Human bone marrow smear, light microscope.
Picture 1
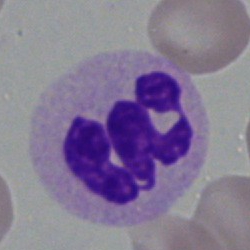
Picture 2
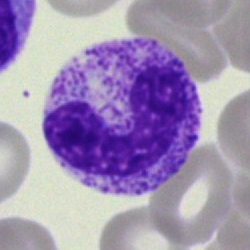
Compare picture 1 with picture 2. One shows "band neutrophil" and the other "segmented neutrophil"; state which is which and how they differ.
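Checking which is which first: the segmented neutrophil is in picture 1, and the band neutrophil is in picture 2. Outline: both cells are round and smooth. Nucleus shape: in the band neutrophil it is a curved band wrapping around the lower and right parts of the cell.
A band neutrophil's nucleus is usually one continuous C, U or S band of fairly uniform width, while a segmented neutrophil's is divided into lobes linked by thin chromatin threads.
Chromatin: dense and dark purple in the segmented neutrophil, and dark purple and coarsely clumped in the band neutrophil.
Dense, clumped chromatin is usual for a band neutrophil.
Nucleoli: none are visible in either cell.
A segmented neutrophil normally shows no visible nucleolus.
Cytoplasm: there are no vacuoles in the segmented neutrophil, and the band neutrophil is pale lilac, not deep blue, between its granules. Last, red cells lie near the segmented neutrophil at the upper right and lower right of picture 1.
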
